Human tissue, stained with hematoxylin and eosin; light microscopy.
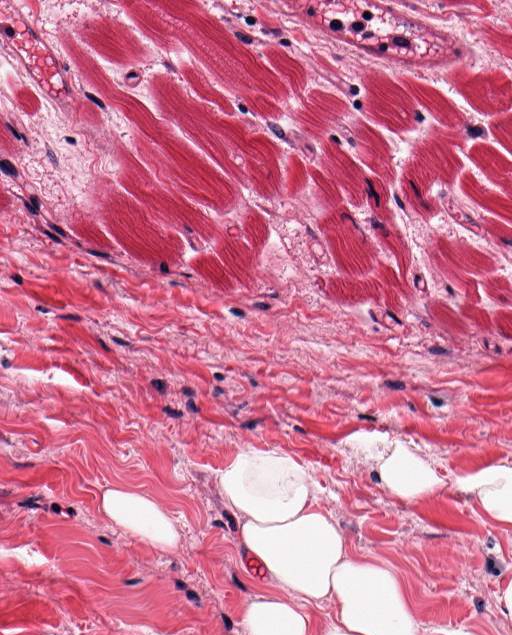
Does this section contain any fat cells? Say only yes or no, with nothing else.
Yes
